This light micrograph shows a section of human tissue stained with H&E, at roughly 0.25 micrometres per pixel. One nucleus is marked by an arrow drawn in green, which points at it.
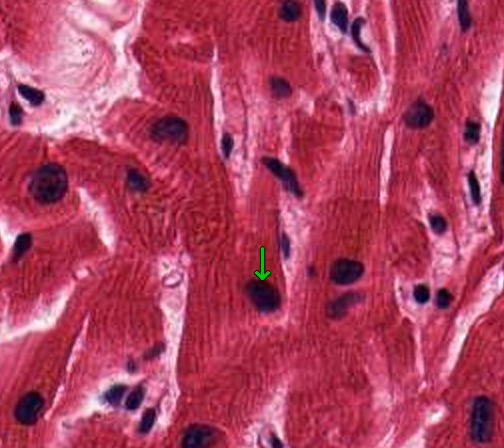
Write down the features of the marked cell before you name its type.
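The nucleus is rounded to oval and stains very dark and fairly evenly, darker than most nuclei around it. The cytoplasm is plentiful and deep pink-red, with fine streaks running along the length of the fibre. The cell forms part of a long fibre running top to bottom, parallel to neighbouring fibres, with narrow pale gaps between them. The marked cell is a cardiomyocyte.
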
